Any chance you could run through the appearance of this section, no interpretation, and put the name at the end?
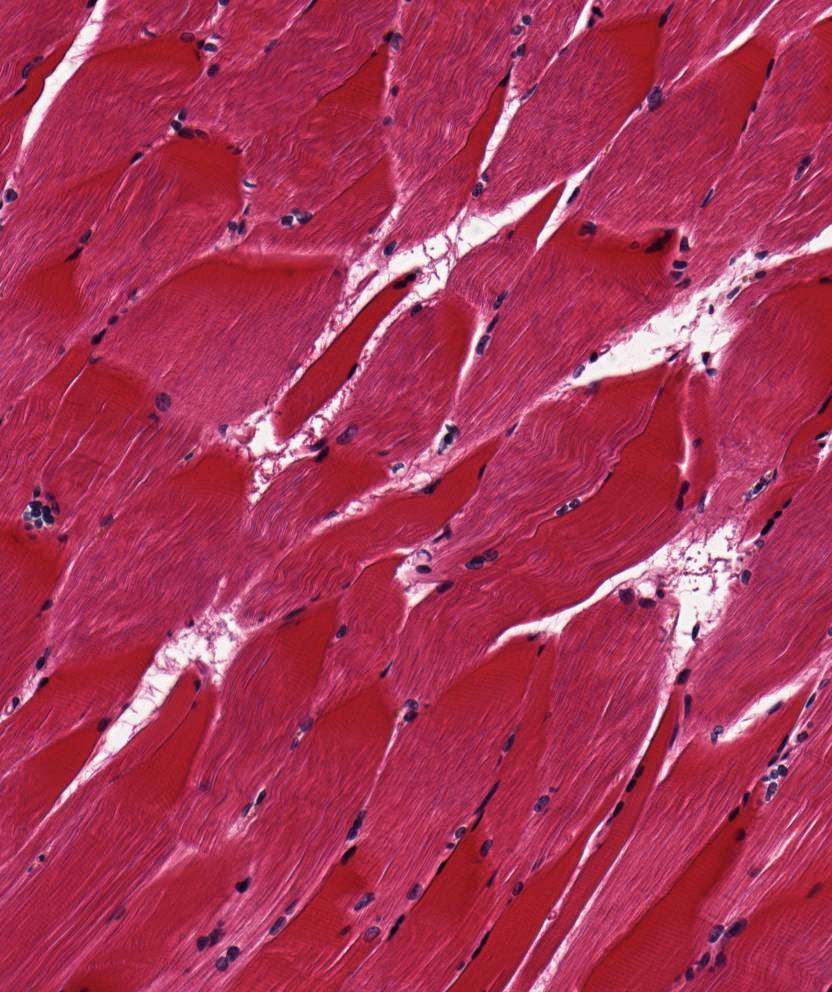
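Nuclei: dark, elongated, at fibre edges rather than centres. Small tight cluster of round dark nuclei near left edge, about halfway down. No fat cells in field. Tissue: skeletal muscle.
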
